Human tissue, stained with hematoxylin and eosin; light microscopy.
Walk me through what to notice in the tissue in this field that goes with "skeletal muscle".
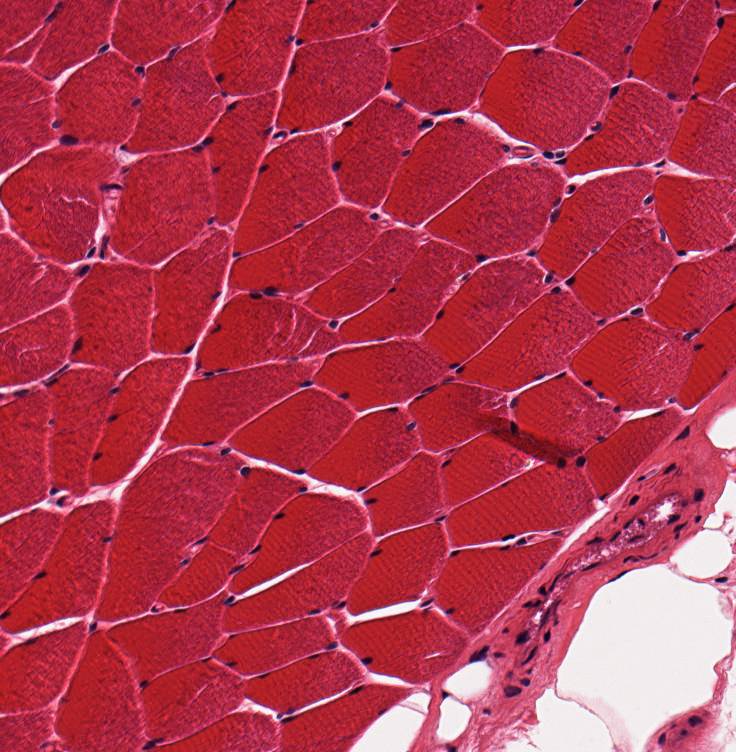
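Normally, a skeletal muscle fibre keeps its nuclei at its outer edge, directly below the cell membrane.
In this field the fibre nuclei are small, dark and flattened and lie at the edges of the fibres, which goes with skeletal muscle. The fibre cytoplasm stains a deep, even red throughout the field. The fibres are broadly similar in size, and there are no clusters of very small rounded fibres. Along the lower right edge of the muscle runs a band of looser connective tissue containing small vessels.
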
